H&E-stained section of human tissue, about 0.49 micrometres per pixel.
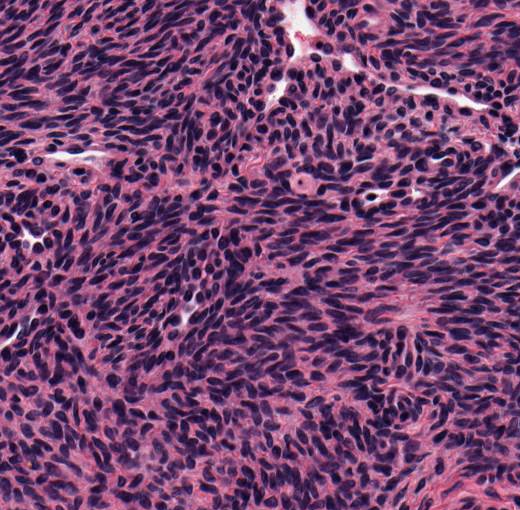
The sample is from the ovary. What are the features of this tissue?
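Closely packed cells occupy the entire field and form no glands, tubules or other organised units. They are arranged in short fascicles that run in varying directions and cross one another. Nuclei are oval to spindle-shaped and darkly stained. Cytoplasm is scant and pale pink, and the borders between cells are indistinct.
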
